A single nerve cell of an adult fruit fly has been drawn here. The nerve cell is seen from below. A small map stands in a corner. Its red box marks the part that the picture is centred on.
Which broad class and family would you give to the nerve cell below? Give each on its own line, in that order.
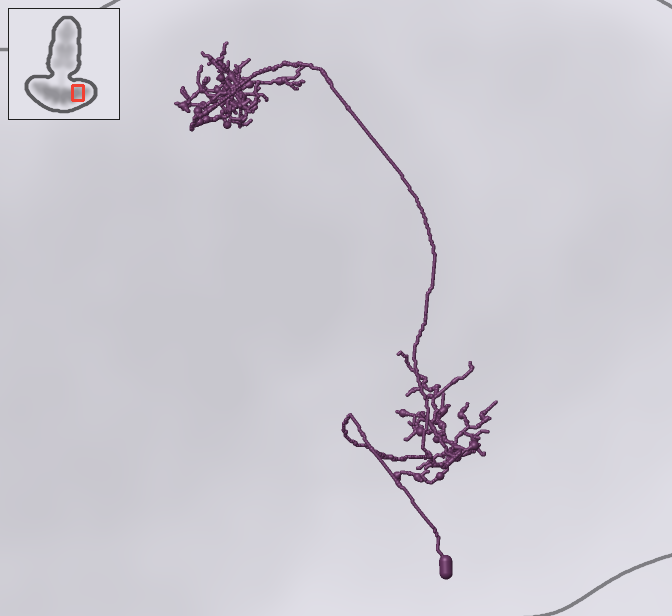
optic-lobe intrinsic neuron
Tm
